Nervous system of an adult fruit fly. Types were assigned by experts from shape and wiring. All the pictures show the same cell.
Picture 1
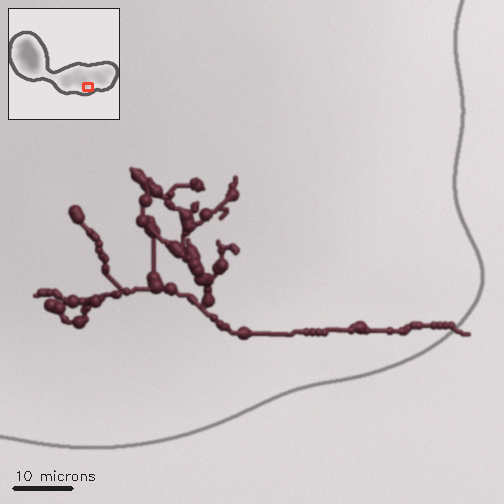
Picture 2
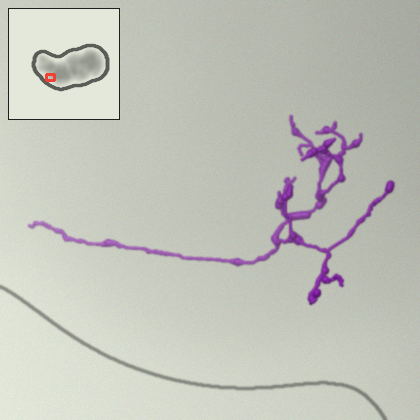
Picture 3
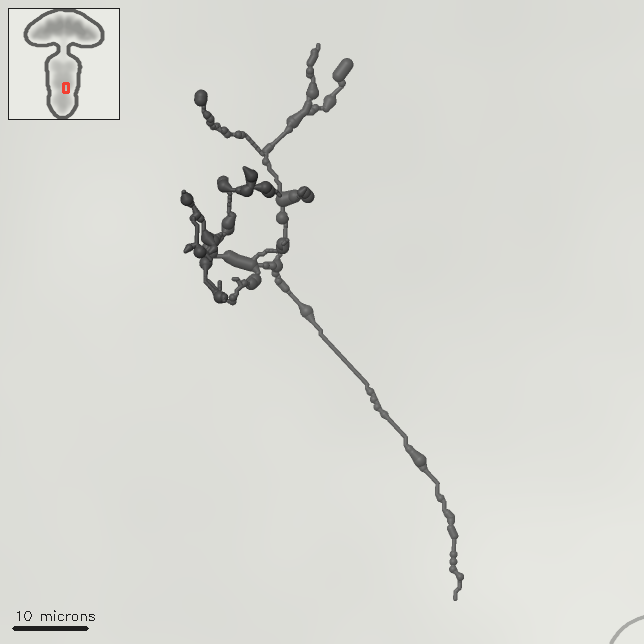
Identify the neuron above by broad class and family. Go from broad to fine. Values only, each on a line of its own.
sensory neuron entering the nerve cord
class mechanosensory proprioceptive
